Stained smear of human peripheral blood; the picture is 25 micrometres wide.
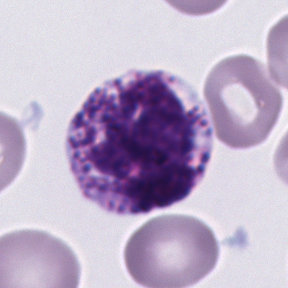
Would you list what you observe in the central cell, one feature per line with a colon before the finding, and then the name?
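Nucleus: dark purple, and it fills most of the cell.
Granules: lying over the nucleus as well, not only over the cytoplasm.
Cytoplasm: pale between the granules, with a faint pink tinge.
Shape: round outline.
Name: so this one is a basophil.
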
